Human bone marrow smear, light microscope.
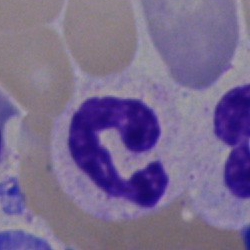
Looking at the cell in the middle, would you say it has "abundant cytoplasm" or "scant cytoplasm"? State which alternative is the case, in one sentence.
There is abundant cytoplasm around the nucleus of this cell.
